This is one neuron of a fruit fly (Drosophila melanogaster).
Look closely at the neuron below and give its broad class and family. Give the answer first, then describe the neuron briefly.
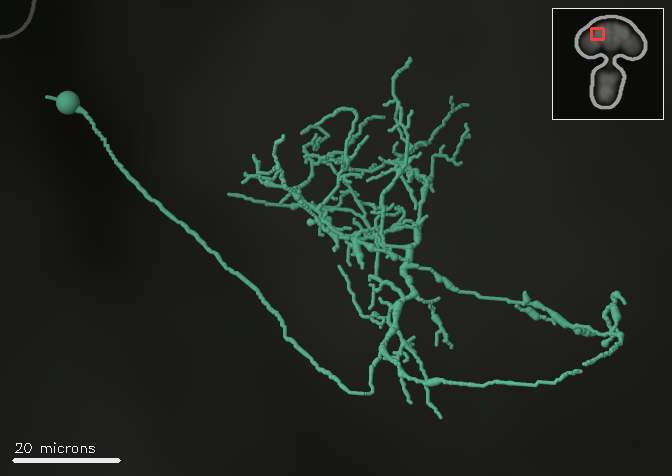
It is a central-brain intrinsic neuron. Its family is hemilineage VPNp1_medial. It is in the brain and does not reach the nerve cord. By the scale bar it is about 110 microns wide in this view. The picture shows dozens of branch ends.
